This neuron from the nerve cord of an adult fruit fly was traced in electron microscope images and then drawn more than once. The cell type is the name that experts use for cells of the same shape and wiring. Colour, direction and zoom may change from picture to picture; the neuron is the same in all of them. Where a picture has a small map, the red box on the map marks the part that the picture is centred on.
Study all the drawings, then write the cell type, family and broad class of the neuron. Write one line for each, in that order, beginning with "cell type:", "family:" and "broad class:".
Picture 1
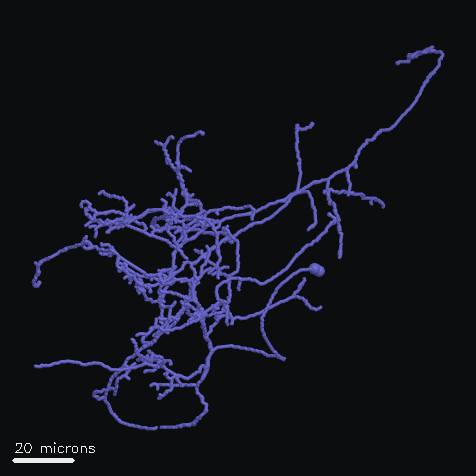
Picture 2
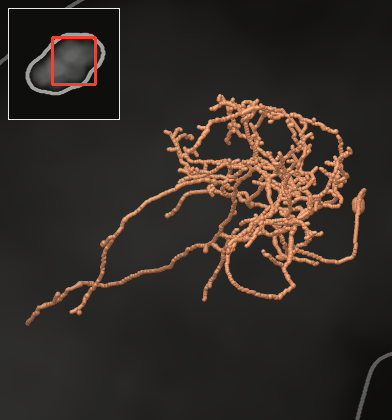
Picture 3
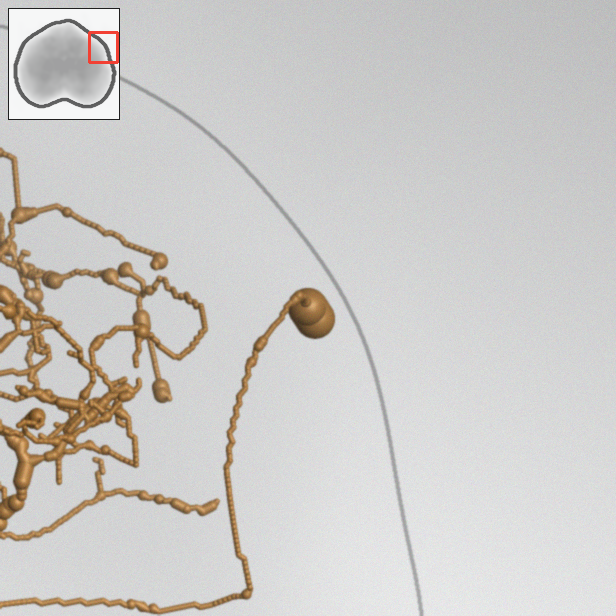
cell type: IN17A075
family: hemilineage 17A
broad class: nerve-cord intrinsic neuron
